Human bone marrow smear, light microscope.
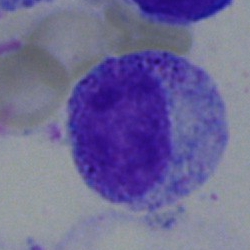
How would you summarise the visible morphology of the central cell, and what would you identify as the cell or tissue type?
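Round outline on this one, with the nucleus sitting over toward the left, so most of the cytoplasm ends up on the right. Chromatin's dark purple all the way through, and there aren't any vacuoles in the cytoplasm. It's a myelocyte.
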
